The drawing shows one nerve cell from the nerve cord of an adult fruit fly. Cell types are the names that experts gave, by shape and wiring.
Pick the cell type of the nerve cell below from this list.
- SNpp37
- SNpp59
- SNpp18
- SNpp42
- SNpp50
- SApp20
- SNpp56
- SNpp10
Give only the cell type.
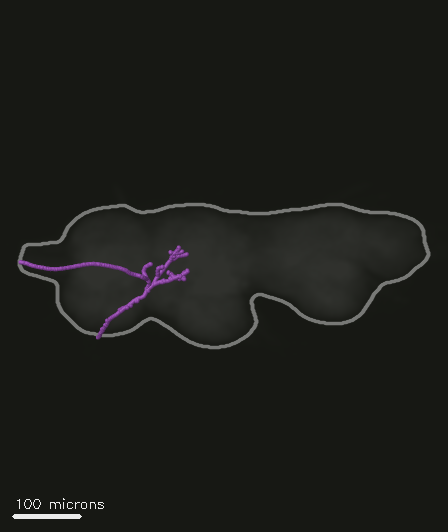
SApp20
